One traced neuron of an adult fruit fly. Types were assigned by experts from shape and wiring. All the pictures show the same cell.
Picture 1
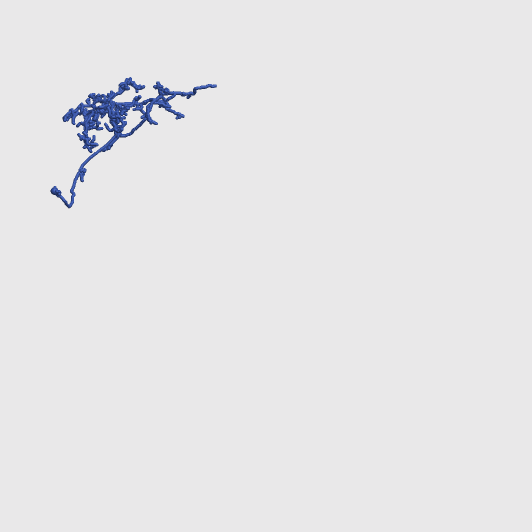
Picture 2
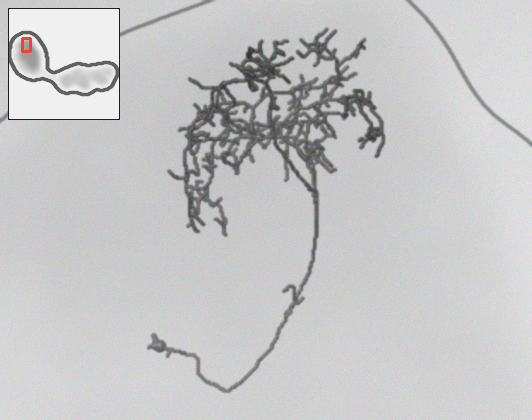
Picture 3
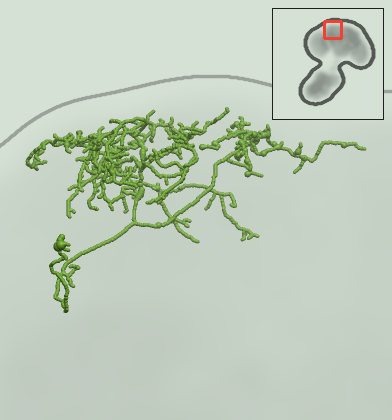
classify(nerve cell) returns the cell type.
CB1653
